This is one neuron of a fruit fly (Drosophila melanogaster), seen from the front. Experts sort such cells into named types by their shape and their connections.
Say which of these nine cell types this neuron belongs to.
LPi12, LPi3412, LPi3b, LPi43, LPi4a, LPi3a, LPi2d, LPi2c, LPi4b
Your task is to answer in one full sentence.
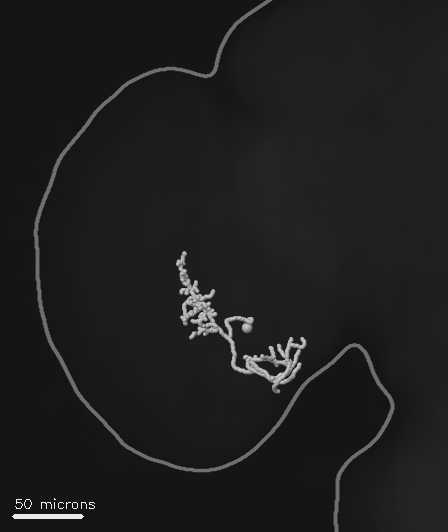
This neuron represents the cell type LPi4a.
